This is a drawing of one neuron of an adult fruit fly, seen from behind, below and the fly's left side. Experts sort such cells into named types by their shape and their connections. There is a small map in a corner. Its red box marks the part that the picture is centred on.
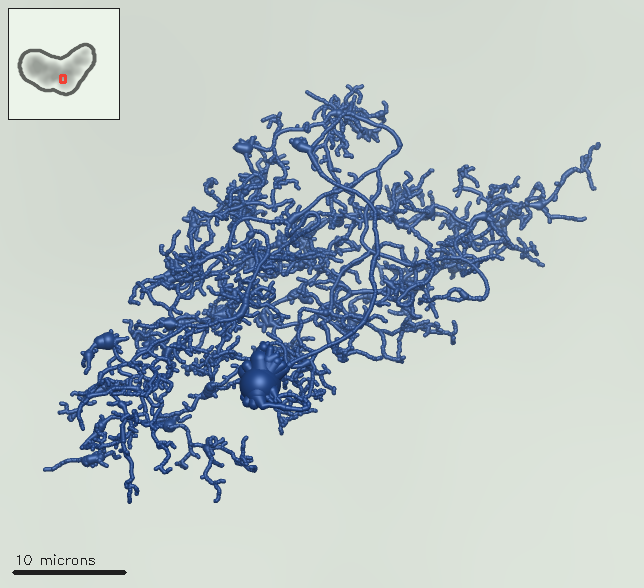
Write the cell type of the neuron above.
LPi3412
